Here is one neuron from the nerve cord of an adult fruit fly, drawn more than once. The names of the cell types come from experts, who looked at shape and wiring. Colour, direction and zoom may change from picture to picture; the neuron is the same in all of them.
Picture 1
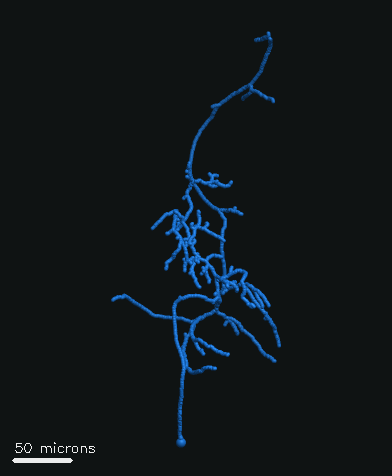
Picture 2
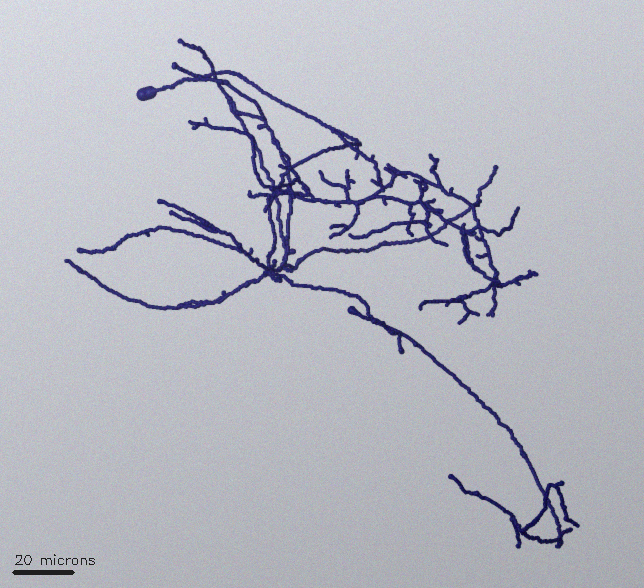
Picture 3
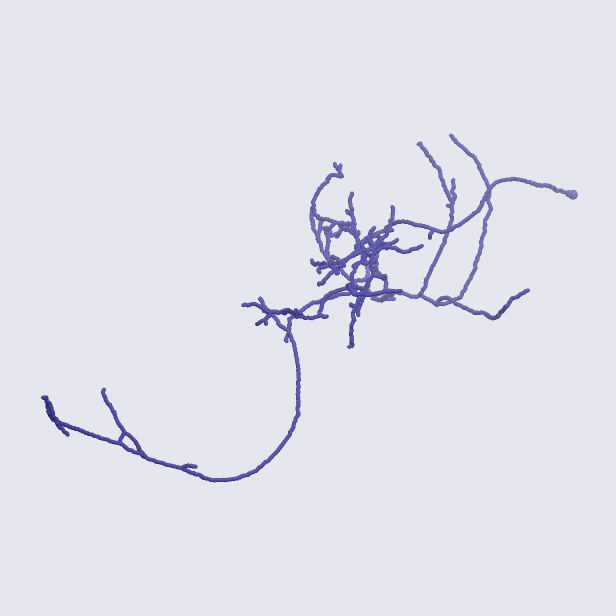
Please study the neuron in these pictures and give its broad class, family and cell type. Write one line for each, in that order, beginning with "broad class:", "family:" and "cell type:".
broad class: nerve-cord intrinsic neuron
family: hemilineage 12B
cell type: IN12B048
